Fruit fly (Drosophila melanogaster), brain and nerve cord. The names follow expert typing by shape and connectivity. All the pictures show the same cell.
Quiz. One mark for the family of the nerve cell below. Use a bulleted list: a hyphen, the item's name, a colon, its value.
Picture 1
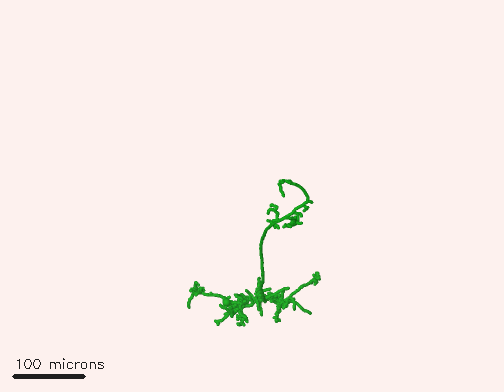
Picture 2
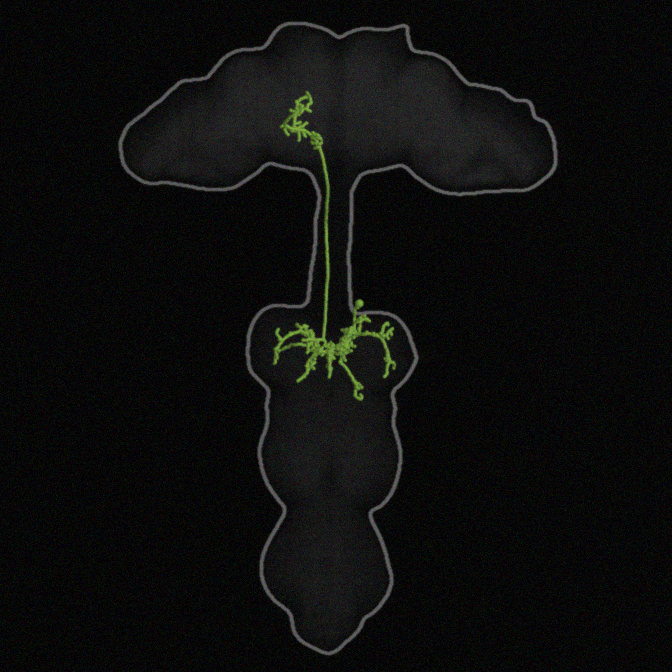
- family: hemilineage 08B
